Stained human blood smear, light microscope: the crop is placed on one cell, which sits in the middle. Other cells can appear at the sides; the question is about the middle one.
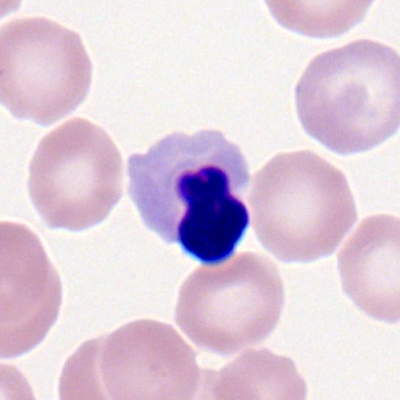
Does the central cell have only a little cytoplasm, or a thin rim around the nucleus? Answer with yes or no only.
No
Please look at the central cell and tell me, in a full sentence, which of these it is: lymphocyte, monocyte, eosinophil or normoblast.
This crop is built around a normoblast at its centre.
